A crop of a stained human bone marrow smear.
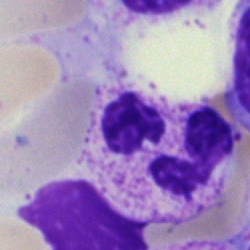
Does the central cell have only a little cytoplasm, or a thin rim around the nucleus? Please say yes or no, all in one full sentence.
No, the cytoplasm is broad rather than a narrow rim.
